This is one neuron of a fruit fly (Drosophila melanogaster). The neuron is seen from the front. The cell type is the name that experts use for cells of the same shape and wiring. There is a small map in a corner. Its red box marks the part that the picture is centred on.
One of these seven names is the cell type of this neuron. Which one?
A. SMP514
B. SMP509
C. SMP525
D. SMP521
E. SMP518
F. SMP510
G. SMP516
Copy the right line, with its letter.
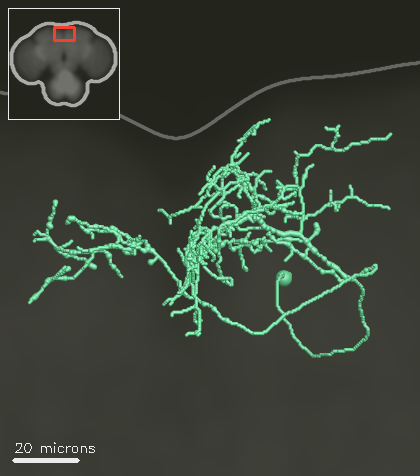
A. SMP514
